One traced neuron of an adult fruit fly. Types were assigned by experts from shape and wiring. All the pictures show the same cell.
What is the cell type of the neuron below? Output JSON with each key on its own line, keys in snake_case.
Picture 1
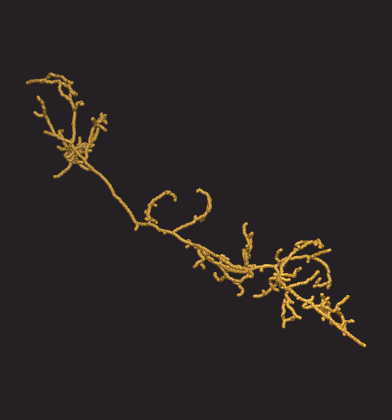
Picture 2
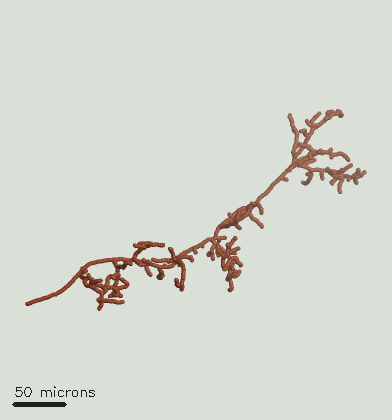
{
 "cell_type": "DNge063"
}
